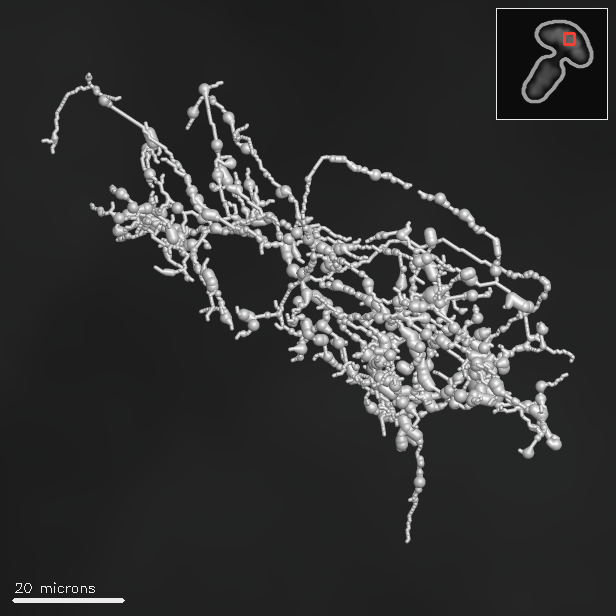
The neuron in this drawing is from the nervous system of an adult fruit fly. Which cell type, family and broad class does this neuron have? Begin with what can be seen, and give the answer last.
It lies in the brain. By the scale bar it is about 100 microns wide in this view. Its cell type is GNG066. The family is hemilineage TRdm. Its broad class is central-brain intrinsic neuron.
